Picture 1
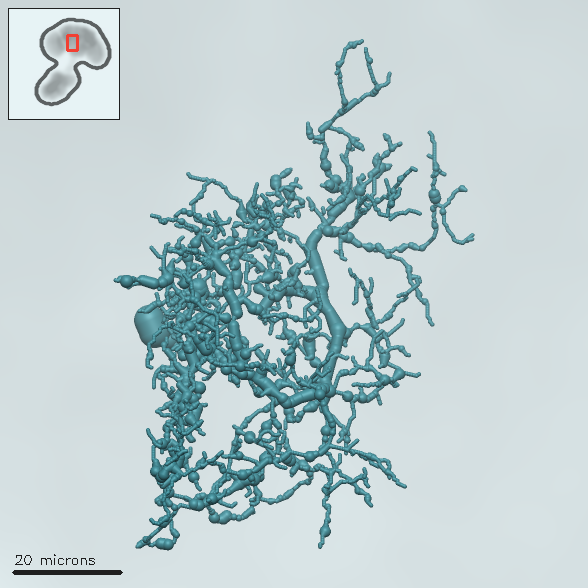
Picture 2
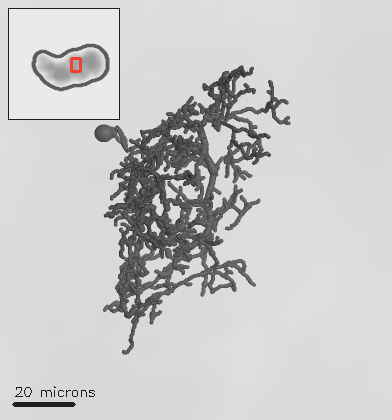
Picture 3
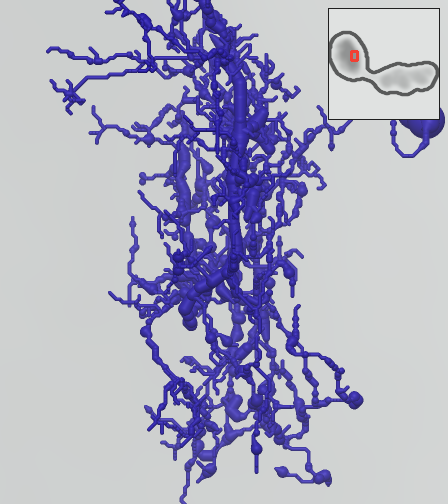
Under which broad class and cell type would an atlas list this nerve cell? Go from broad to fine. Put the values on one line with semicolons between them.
central-brain intrinsic neuron; PS310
